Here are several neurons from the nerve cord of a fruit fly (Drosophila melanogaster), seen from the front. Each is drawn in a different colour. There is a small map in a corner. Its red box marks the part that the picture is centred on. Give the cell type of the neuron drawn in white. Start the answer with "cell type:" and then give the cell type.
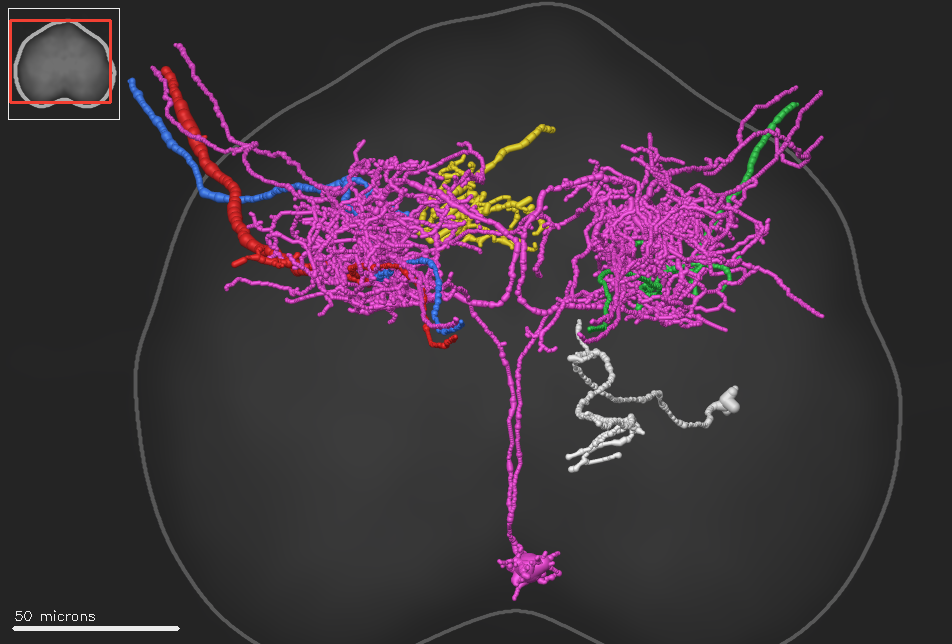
cell type: SNpp42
